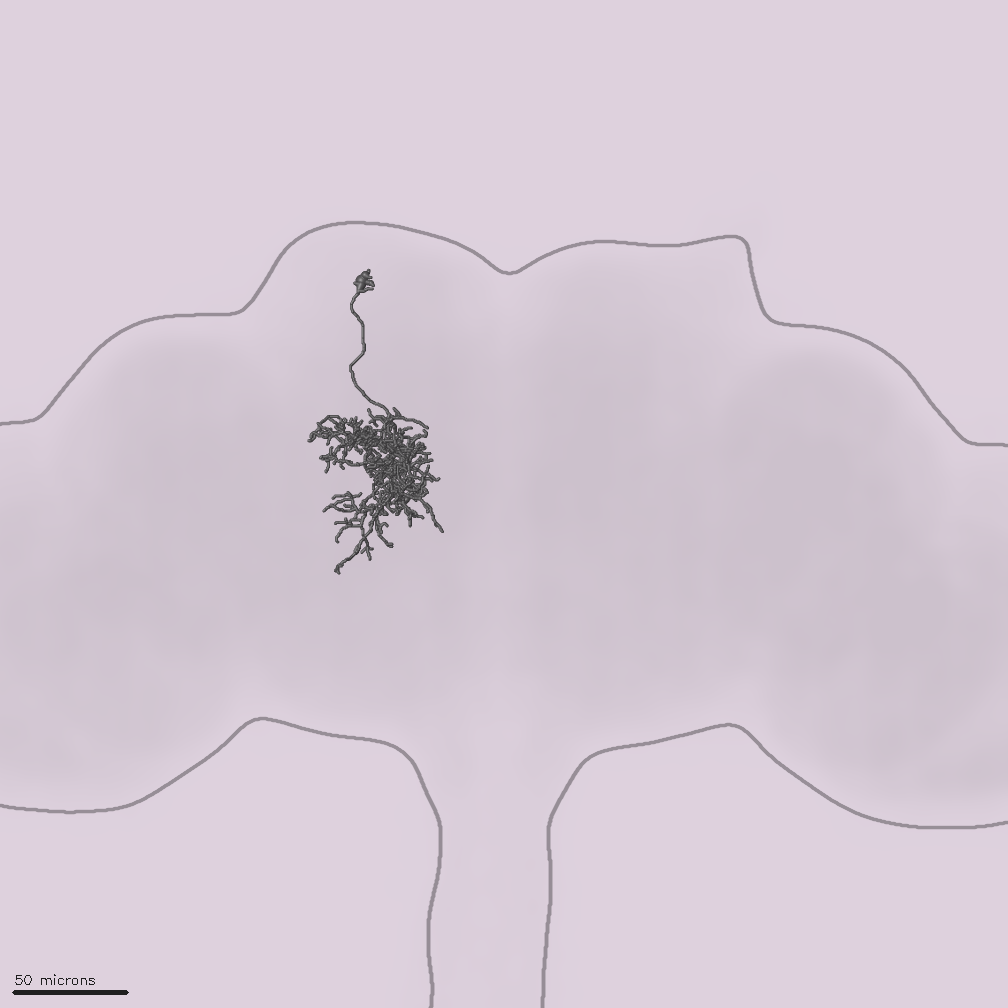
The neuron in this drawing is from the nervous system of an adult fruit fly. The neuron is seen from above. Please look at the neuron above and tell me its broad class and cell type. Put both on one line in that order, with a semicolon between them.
central-brain intrinsic neuron; VES085_a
